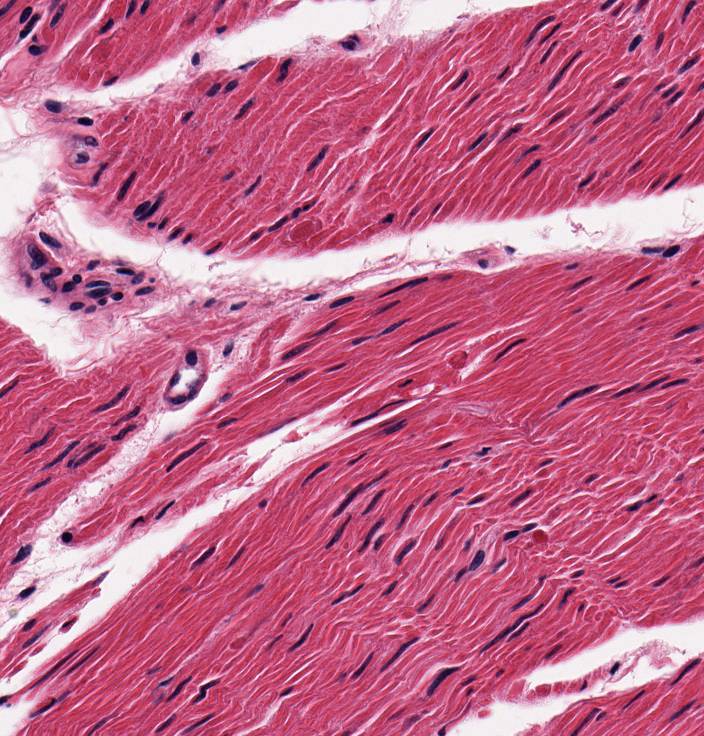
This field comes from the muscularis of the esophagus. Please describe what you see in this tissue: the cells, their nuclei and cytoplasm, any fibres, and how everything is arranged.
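Bright pink, strongly eosinophilic cytoplasm fills the fibres. Their nuclei are elongated and dark purple, lying parallel to the long axis of the fibres. In the left half, a small vessel with an open lumen sits in the connective tissue between bundles. No epithelium appears anywhere.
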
